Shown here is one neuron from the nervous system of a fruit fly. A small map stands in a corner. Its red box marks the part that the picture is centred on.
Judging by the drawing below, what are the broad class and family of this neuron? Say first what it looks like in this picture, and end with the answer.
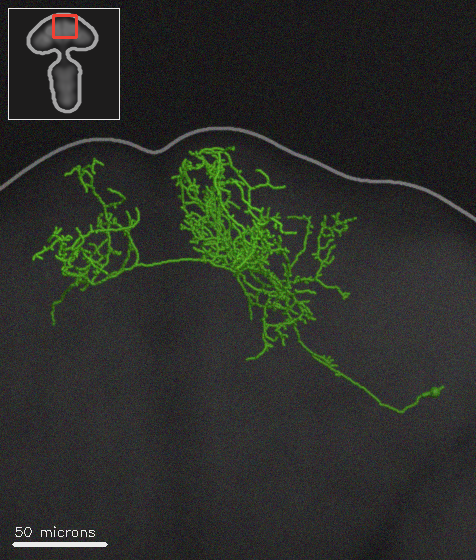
It lies in the brain. From left to right in the picture it spans about 200 microns. Dozens of branch ends can be seen. This is a central-brain intrinsic neuron. The family is hemilineage DL1_dorsal.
